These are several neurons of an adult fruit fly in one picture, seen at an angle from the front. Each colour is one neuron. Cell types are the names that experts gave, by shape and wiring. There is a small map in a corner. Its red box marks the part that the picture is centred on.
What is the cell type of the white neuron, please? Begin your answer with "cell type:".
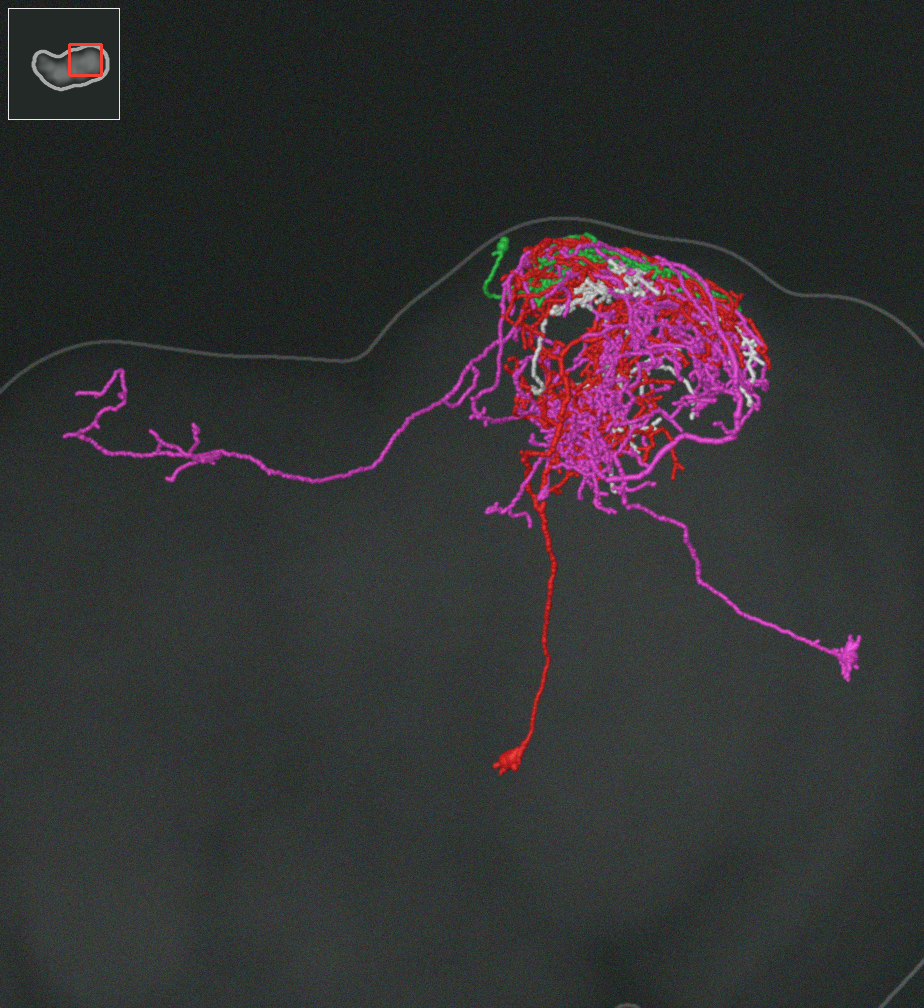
cell type: CB1901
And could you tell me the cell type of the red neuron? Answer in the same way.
cell type: PPL203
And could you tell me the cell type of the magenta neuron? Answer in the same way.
cell type: SLP457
